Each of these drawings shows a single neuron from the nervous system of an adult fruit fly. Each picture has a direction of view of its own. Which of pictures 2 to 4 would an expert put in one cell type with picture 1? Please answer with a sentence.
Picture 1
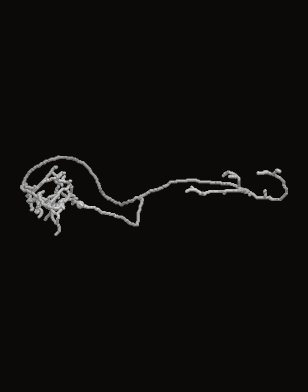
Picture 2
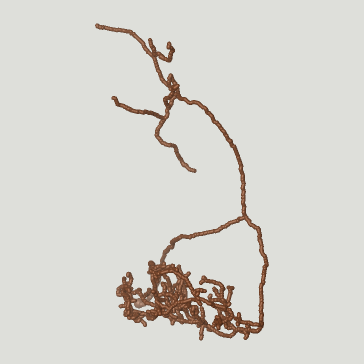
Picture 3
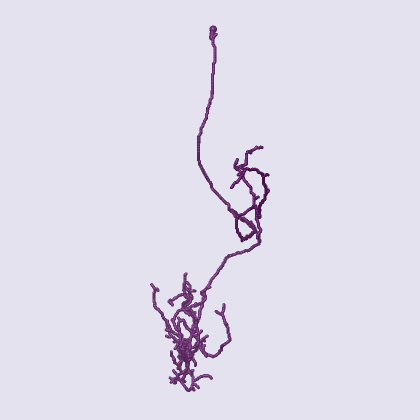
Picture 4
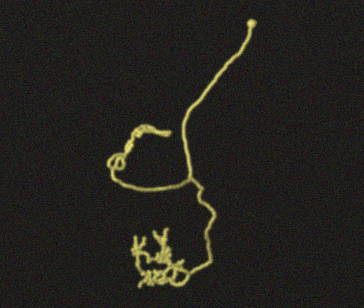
Picture 2, picture 3 and picture 4 are of the same cell type.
